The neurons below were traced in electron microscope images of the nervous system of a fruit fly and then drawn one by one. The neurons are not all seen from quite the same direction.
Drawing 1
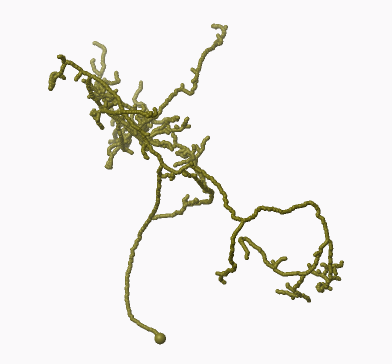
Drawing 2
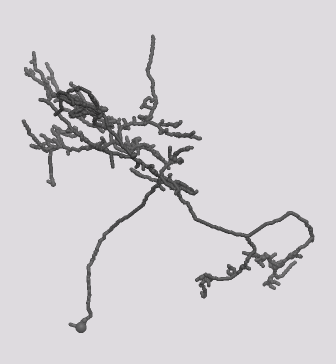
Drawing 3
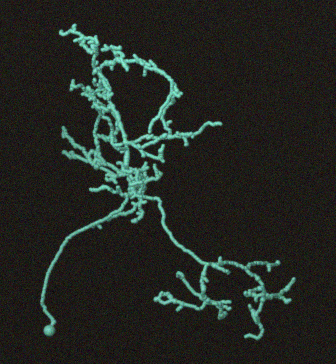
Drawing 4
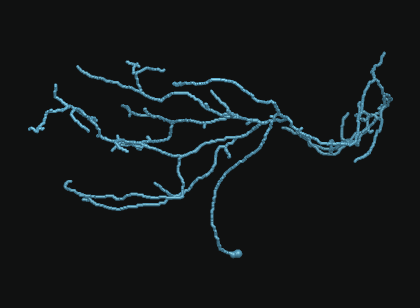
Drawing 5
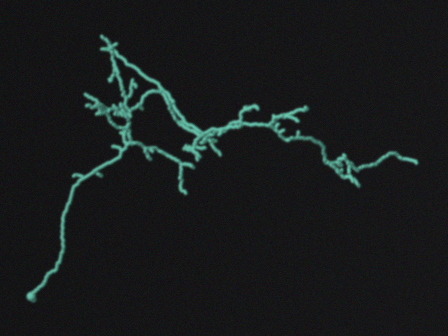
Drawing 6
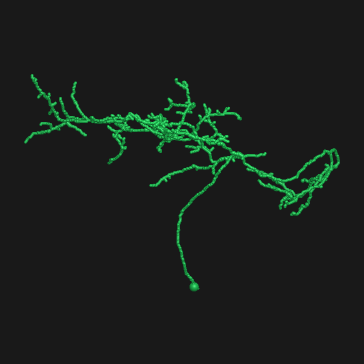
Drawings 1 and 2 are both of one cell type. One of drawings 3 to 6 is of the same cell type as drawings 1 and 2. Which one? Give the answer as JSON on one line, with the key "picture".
{"picture": 6}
